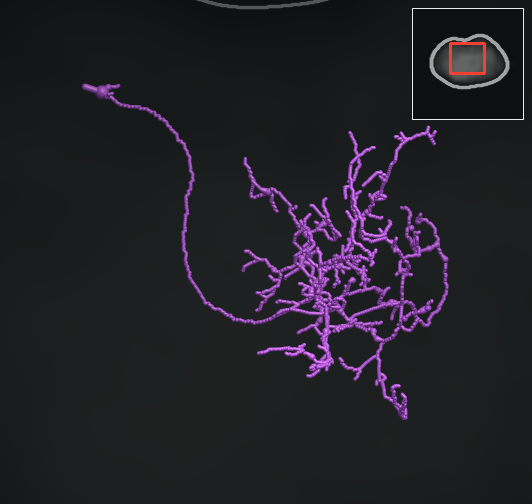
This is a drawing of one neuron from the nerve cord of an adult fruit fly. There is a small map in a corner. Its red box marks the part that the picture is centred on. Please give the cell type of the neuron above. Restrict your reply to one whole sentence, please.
So far as cell type goes, this neuron is IN04B105.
